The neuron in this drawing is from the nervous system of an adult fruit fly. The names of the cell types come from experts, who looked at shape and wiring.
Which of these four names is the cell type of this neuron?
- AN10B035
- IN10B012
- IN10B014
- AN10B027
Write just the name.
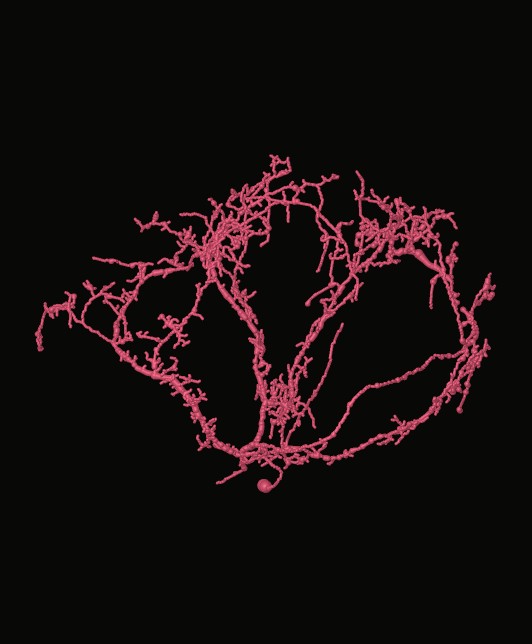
IN10B012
